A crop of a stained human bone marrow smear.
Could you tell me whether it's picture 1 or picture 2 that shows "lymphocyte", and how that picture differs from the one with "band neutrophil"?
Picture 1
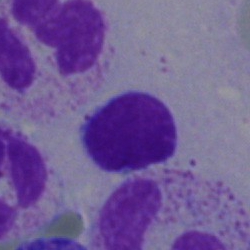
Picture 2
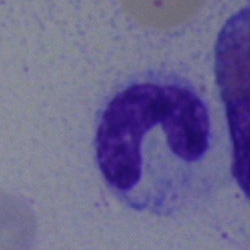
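The lymphocyte is in picture 1; picture 2 holds the band neutrophil. Both cells have a roughly round outline, and neither nucleus shows nucleoli. The outline of the lymphocyte is also smooth, without surface projections. Its cytoplasm is very scant, so the nucleus fills almost the whole cell.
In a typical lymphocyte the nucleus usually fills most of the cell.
The lymphocyte's chromatin is dense, dark purple and fairly uniform across the nucleus. In the band neutrophil the nucleus is bent into a horseshoe shape whose opening faces downward.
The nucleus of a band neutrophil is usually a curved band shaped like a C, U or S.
Granules mark a further difference: none are visible in the lymphocyte, whereas the band neutrophil has fine, faint granules in its cytoplasm. At the right edge of picture 2, part of another darkly stained nucleated cell is cut off.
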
